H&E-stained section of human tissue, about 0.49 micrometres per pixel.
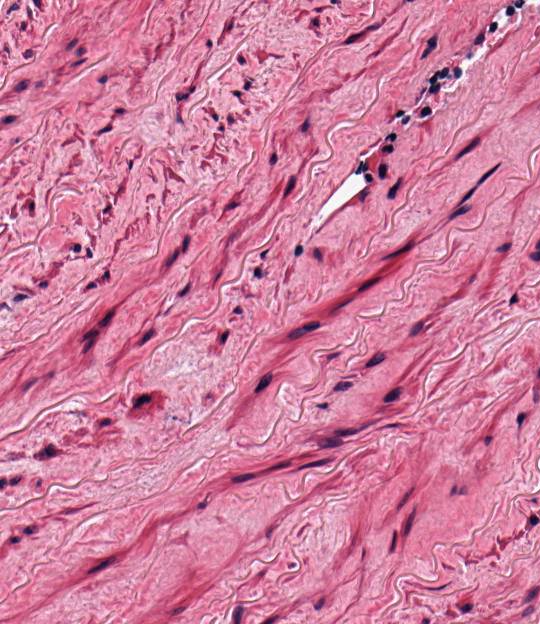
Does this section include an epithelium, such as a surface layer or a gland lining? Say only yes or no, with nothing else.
No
